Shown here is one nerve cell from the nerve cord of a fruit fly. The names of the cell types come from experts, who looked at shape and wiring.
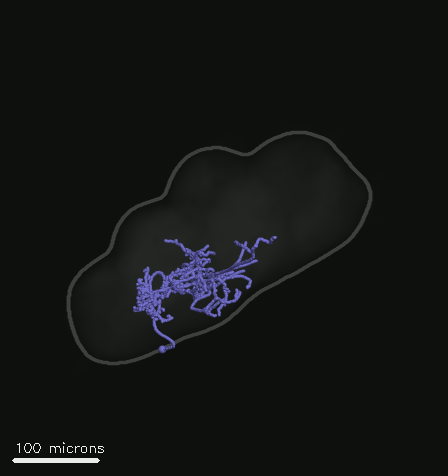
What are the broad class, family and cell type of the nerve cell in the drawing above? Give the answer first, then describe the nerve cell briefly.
This is a nerve-cord intrinsic neuron. The family is hemilineage 17A. It is of cell type IN17A032. By the scale bar it is about 170 microns wide in this view. In this view it is wider than it is tall.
